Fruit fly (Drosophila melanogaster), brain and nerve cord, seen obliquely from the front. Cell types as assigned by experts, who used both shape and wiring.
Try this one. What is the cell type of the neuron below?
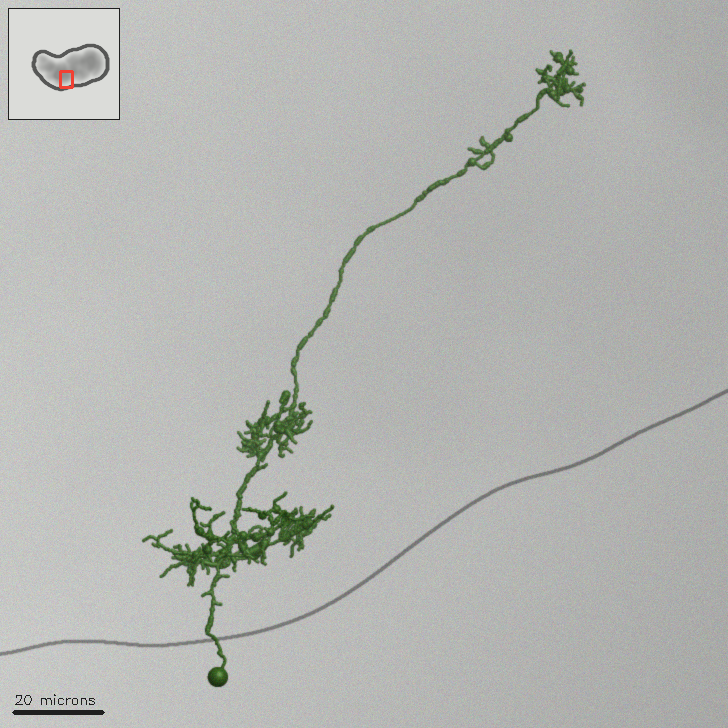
Tm16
